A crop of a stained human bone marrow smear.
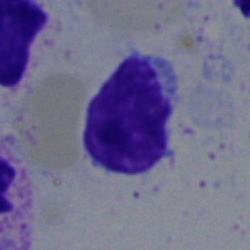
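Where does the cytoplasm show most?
Mostly at the upper right of the nucleus.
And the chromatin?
Dense and deep purple, with just a few faintly lighter patches.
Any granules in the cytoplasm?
None that you can see.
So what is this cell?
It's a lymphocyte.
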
